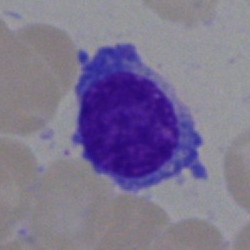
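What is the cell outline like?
Irregular, with small knobbly blebs of cytoplasm along its edge.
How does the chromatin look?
Dark purple and patchy rather than smooth.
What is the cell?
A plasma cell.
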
